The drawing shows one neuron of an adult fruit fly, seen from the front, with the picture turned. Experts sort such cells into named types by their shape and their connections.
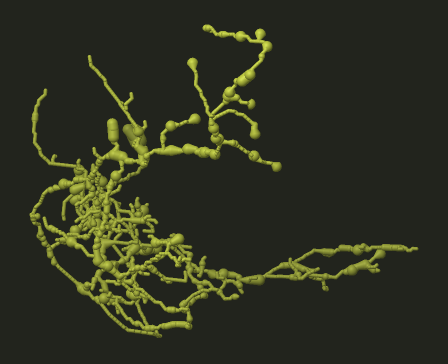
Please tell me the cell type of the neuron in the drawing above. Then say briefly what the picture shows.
It is of cell type IN01B042. This is a nerve-cord intrinsic neuron. The picture shows dozens of branch ends. In this view it is wider than it is tall.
